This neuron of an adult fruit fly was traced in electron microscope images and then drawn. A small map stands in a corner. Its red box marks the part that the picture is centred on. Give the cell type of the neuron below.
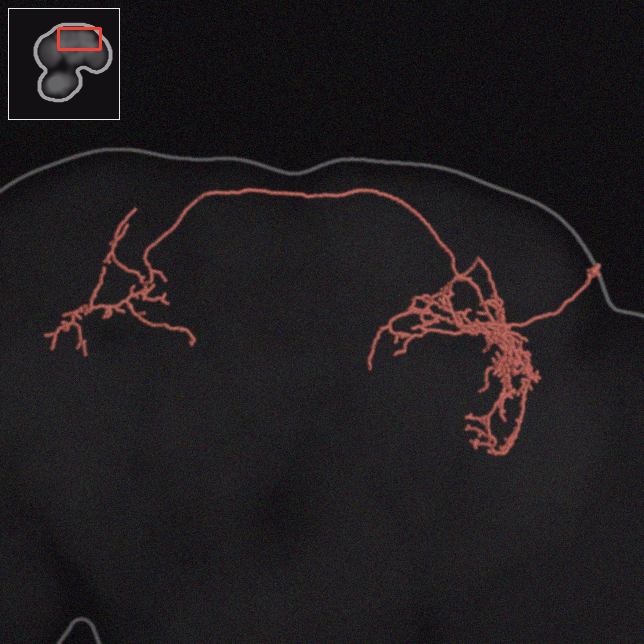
AVLP727m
